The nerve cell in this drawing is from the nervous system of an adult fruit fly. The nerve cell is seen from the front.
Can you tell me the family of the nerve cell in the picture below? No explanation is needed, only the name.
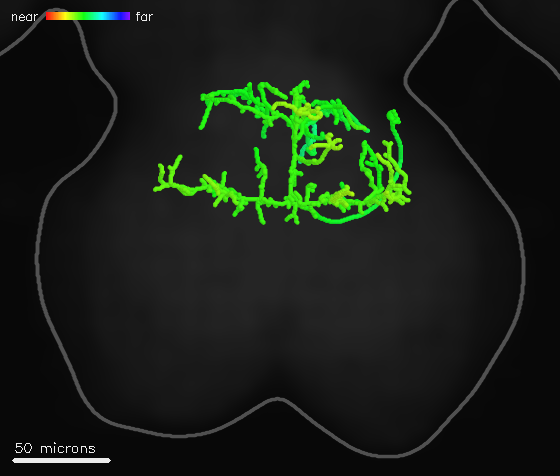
hemilineage 11A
